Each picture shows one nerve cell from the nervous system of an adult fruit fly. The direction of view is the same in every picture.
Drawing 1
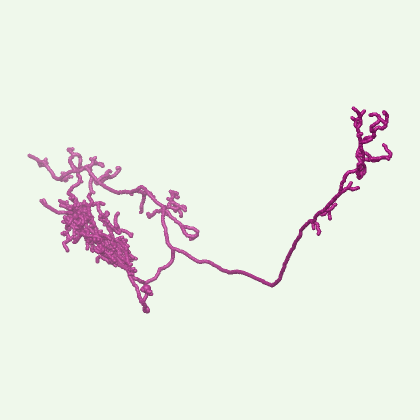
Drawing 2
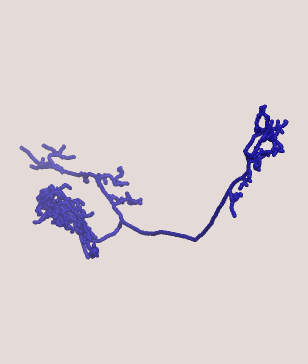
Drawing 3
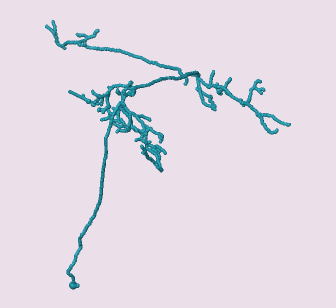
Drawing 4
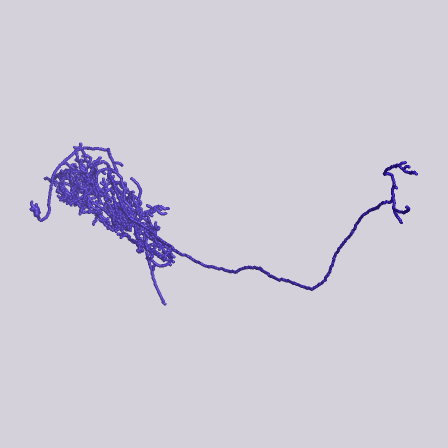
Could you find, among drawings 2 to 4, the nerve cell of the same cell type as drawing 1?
Drawing 2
